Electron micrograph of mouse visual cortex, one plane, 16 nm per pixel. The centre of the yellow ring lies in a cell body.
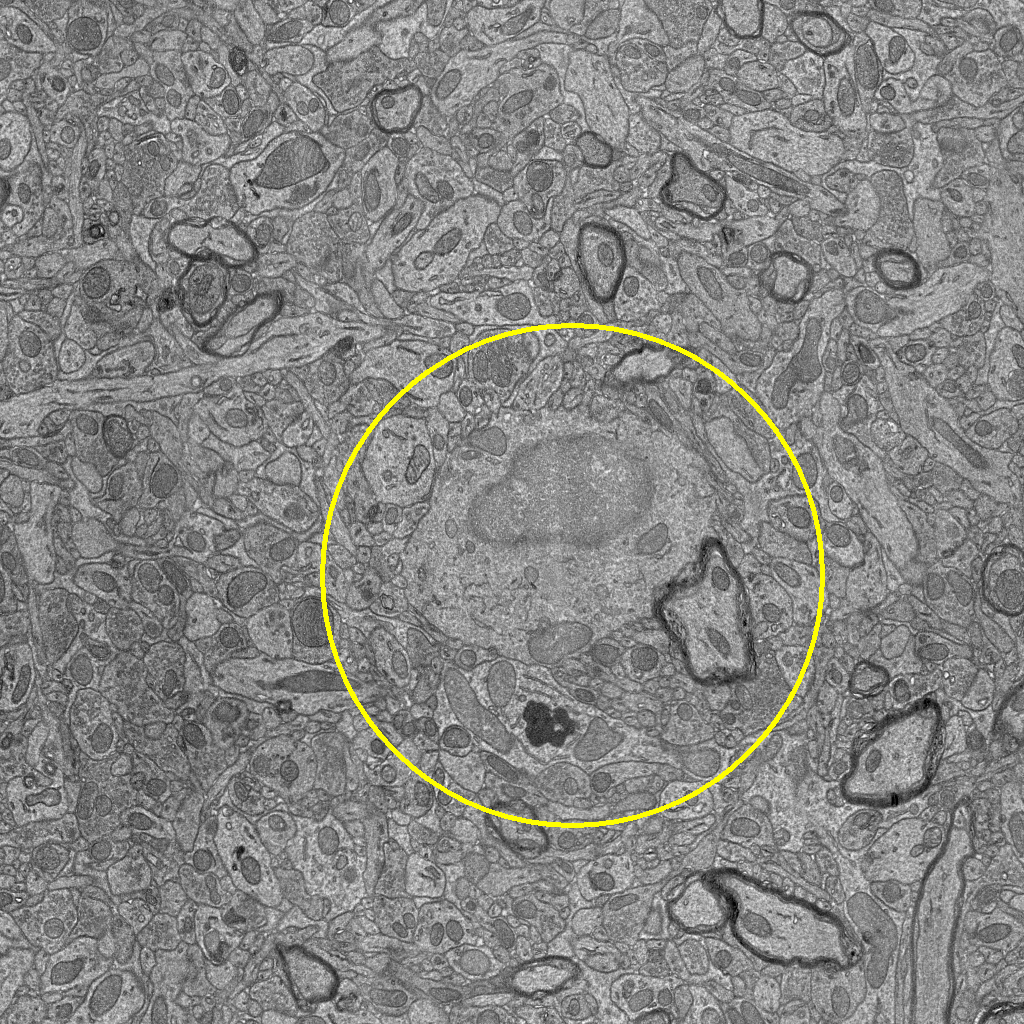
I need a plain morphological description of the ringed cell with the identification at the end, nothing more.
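What I notice is a whole oval nucleus in the upper part of the body, its long axis running side to side. The chromatin looks pale and evenly dispersed, no dark clumps lining the envelope. I can't pick out a distinct nucleolus. Only a few mitochondria are scattered through the cytoplasm. So, it is an oligodendrocyte.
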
